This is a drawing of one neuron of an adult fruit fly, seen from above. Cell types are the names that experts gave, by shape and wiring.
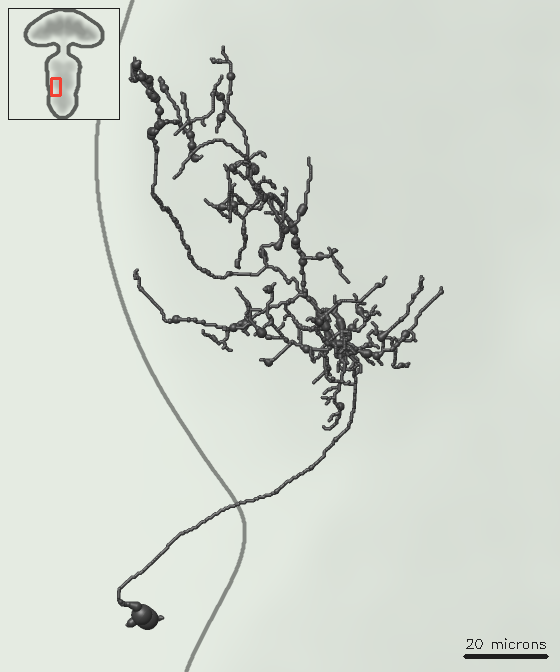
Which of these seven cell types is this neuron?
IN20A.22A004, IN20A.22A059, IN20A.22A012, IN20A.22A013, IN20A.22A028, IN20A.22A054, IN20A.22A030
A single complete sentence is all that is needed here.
The cell type given to this neuron is IN20A.22A028.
